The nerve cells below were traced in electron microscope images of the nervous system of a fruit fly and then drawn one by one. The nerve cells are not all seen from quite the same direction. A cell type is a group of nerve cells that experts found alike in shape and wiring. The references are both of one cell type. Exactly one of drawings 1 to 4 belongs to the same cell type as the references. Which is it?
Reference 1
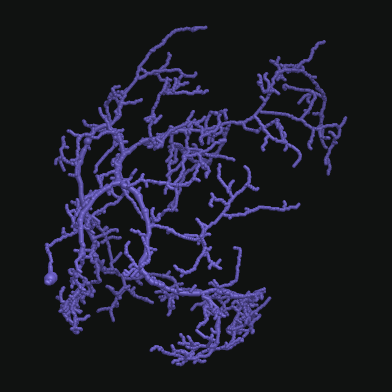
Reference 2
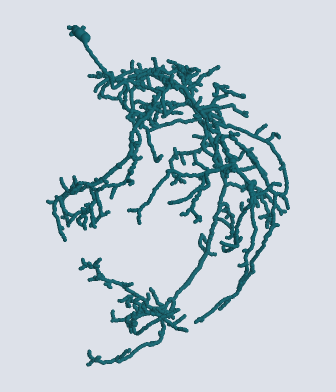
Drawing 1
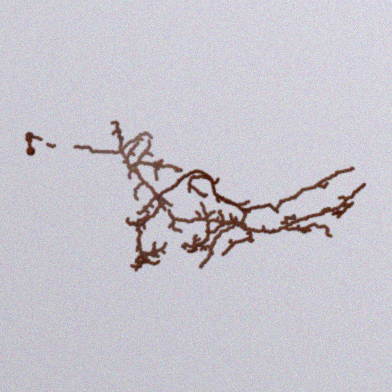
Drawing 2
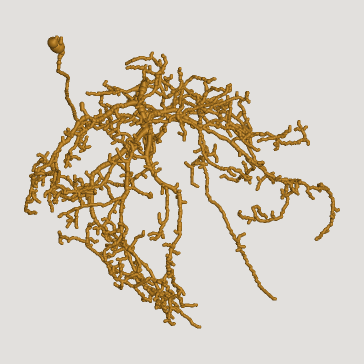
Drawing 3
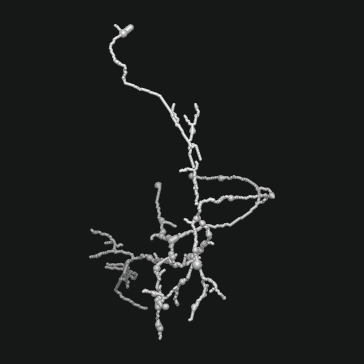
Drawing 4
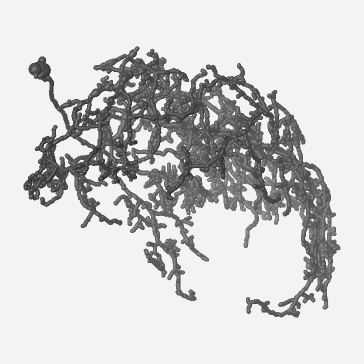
Drawing 2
